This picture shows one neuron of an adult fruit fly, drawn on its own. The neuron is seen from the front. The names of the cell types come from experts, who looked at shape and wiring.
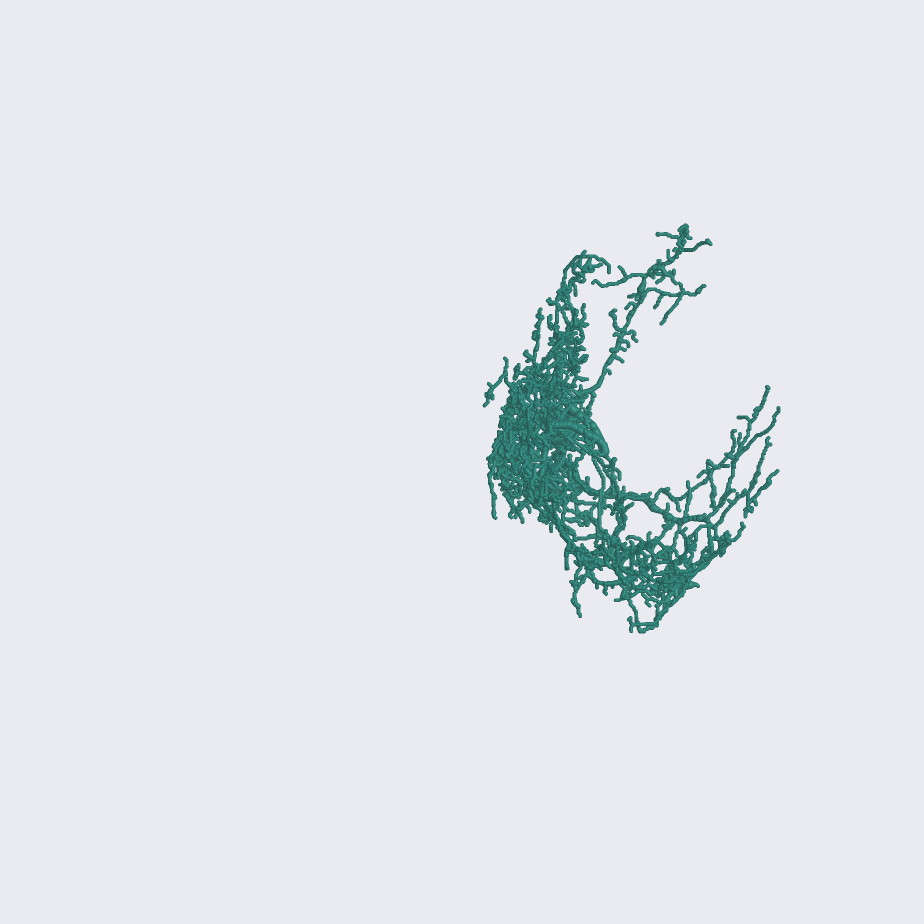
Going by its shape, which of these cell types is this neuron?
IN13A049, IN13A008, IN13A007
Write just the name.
IN13A007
